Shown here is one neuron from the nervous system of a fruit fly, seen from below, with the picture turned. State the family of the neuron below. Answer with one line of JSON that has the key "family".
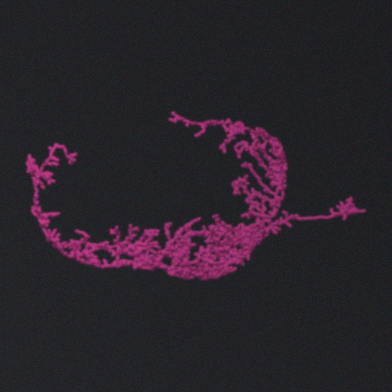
{"family": "Li"}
